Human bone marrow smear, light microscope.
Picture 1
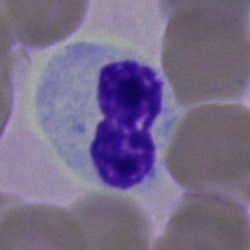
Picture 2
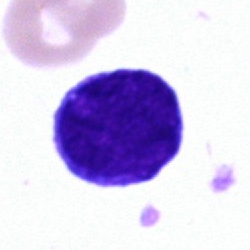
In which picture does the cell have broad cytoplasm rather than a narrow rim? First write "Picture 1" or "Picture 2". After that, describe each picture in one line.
Picture 1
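Picture 1: The cytoplasm is abundant and covers more area than the nucleus.
Picture 2: No distinct rim of cytoplasm is visible around the nucleus.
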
